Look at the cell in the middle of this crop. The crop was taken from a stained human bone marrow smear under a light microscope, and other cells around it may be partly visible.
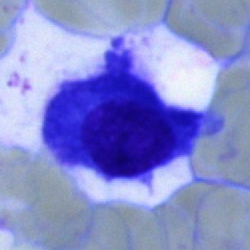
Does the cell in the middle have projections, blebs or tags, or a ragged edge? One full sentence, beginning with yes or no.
Yes, the cell is bounded by a rough outline rather than a smooth one.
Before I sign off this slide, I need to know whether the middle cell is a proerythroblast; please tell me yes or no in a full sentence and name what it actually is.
No, mark the middle cell as a plasma cell, not a proerythroblast.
